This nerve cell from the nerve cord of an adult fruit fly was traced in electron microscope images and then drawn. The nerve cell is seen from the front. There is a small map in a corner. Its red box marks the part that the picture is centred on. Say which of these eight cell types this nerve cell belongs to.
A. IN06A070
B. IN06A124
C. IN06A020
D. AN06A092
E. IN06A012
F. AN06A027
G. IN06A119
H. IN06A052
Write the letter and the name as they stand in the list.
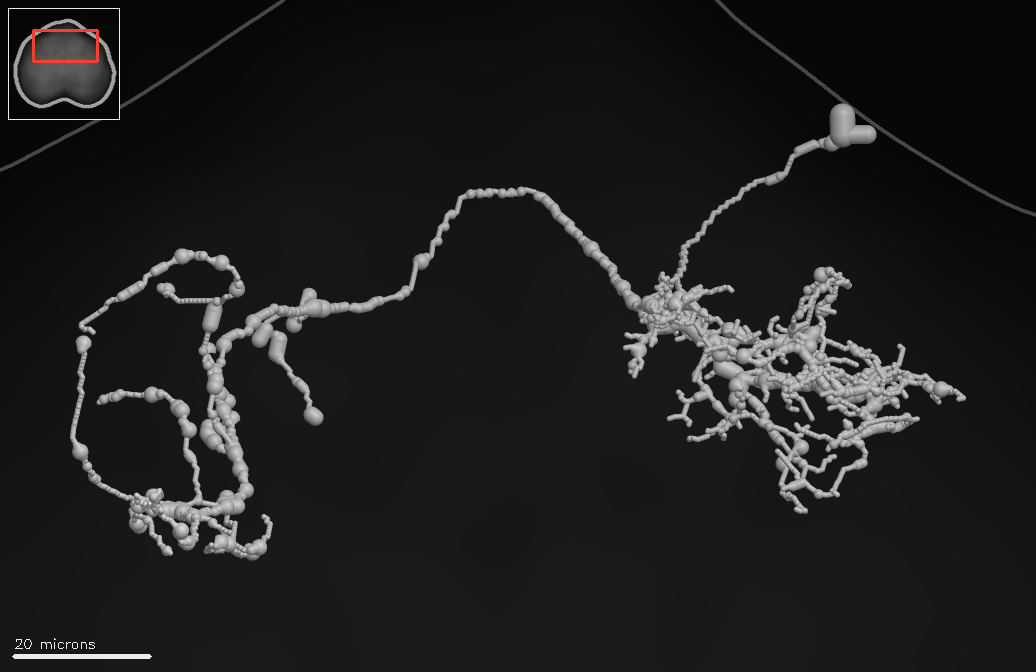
H. IN06A052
